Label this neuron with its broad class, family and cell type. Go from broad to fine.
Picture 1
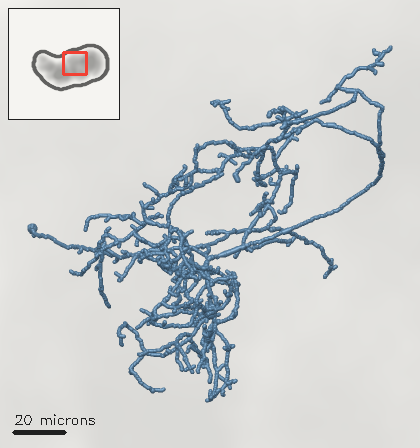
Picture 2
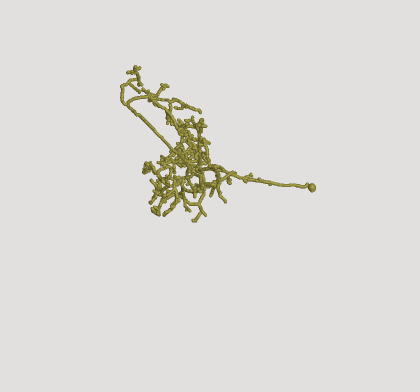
central-brain intrinsic neuron; hemilineage VLPl&p1_posterior; aIPg8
